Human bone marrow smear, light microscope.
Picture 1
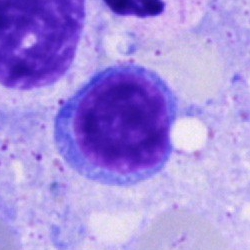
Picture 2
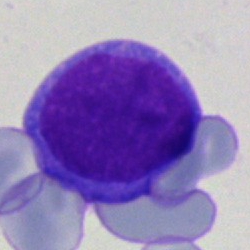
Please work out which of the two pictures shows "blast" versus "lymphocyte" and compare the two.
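Of the two pictures, the first shows the lymphocyte and the second the blast. Item one, the chromatin: in picture 2 it is dark purple and finely stippled throughout the nucleus.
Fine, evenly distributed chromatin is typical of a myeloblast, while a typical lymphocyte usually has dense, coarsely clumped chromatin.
Item two, the colour of the cytoplasm: in picture 1 it is blue, with the rim widest on the left side of the cell, while in picture 2 it stains a deep blue. Item three, what the two share: each has a smooth outline, round in picture 1 and round to slightly oval in picture 2. In both the cytoplasm is scant, since the nucleus fills most of the cell in picture 1 and picture 2 shows only a thin rim around the nucleus.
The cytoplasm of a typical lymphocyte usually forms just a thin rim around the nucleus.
Neither cell shows granules in its cytoplasm. Item four, the remaining details: a round clear white space touches the right edge of the cell in picture 1, and no vacuoles are visible in picture 2.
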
